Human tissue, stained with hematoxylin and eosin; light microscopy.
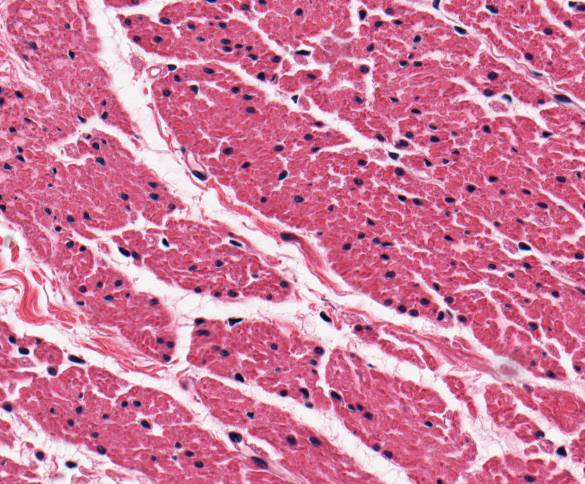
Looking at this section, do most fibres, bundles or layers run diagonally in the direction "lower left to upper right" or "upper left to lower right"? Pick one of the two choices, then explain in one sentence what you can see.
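Upper left to lower right. The fibres are grouped into bundles separated by white clefts that run mainly from upper left toward lower right.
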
